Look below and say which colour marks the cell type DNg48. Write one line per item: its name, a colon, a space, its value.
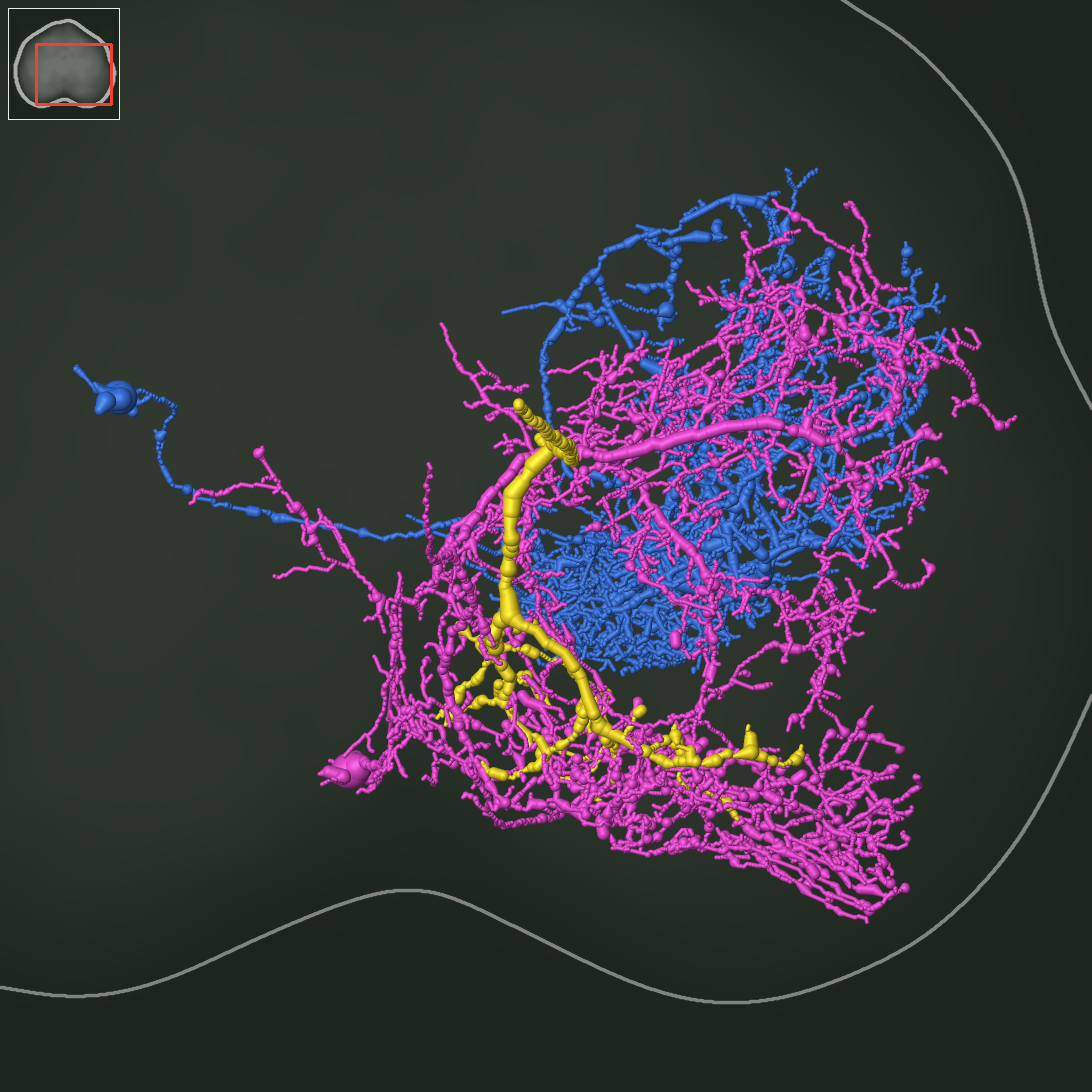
colour: yellow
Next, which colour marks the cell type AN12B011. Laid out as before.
colour: magenta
